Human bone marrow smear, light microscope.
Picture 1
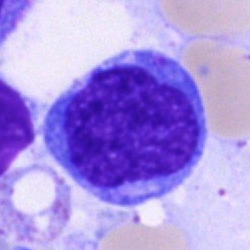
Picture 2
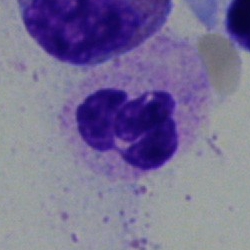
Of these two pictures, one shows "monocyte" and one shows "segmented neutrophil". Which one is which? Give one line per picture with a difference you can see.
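The cell in picture 1 is a monocyte. The nucleus is large, fills most of the cell, and has a shallow notch along its upper edge.
The cell in picture 2 is a segmented neutrophil. The cytoplasm is abundant and pale pinkish-lilac.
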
